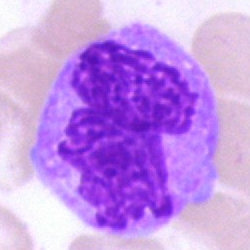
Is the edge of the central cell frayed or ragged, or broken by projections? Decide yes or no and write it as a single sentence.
No, the cell is bounded by a smooth, even outline.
